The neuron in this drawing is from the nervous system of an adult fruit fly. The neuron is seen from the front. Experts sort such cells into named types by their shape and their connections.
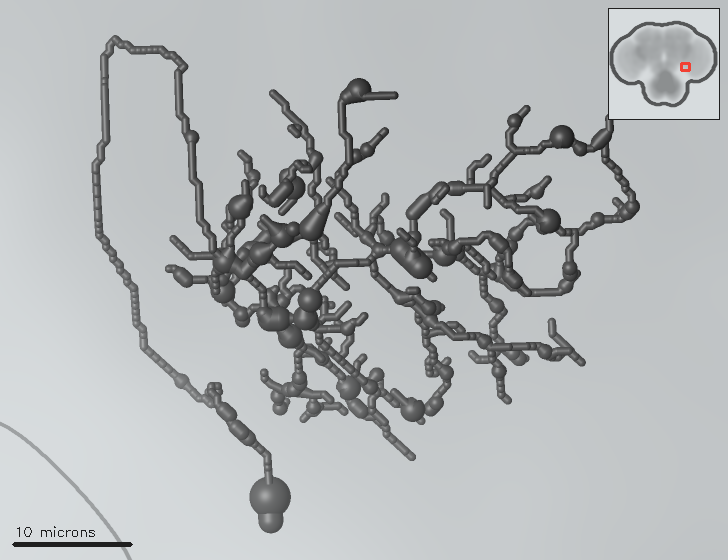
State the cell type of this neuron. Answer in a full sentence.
The cell type is Li22.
